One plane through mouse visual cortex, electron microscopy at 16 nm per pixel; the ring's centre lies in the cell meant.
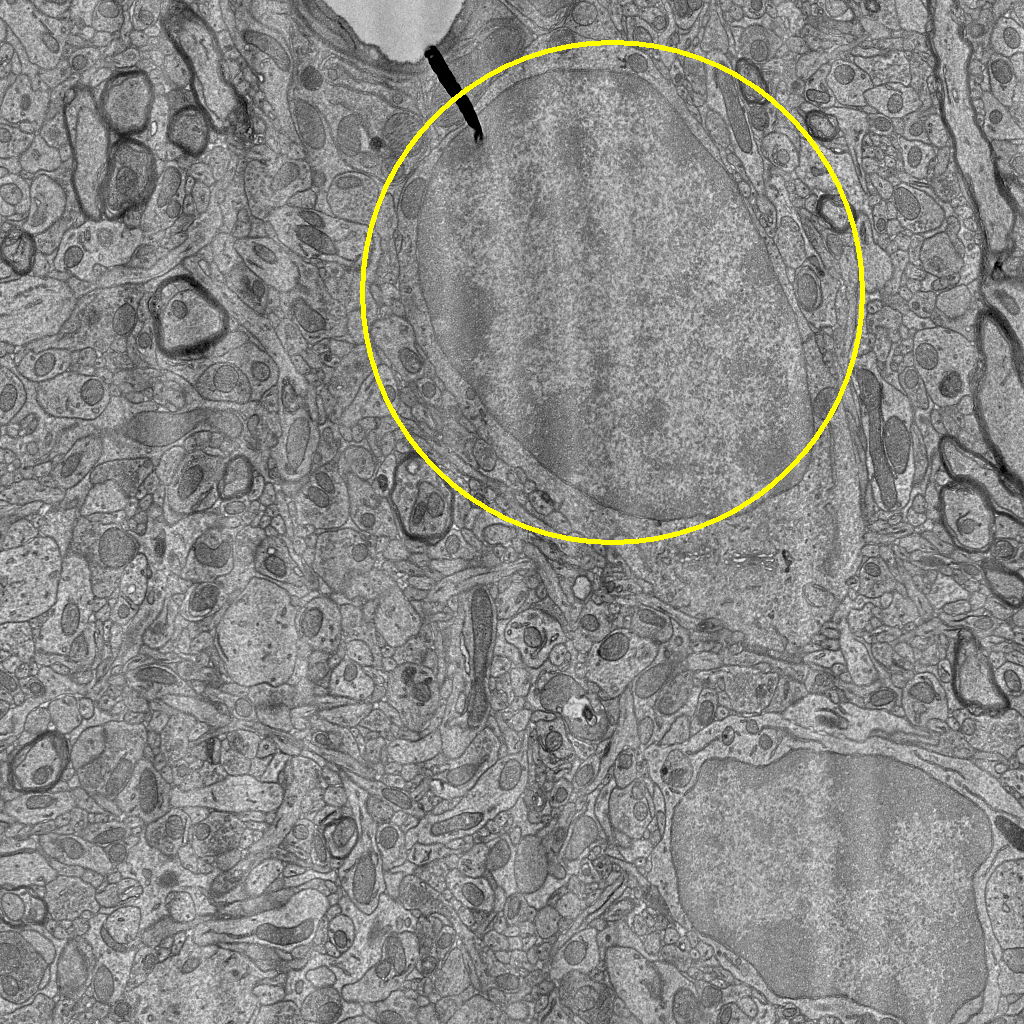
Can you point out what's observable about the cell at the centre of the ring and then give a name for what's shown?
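The nucleus is a large oval, its long axis running from upper left to lower right, and its whole outline falls within the picture. The nuclear envelope is smooth, without deep folds. No stacks of rough endoplasmic reticulum appear in the cytoplasm. This is an oligodendrocyte.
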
